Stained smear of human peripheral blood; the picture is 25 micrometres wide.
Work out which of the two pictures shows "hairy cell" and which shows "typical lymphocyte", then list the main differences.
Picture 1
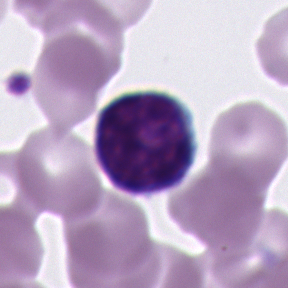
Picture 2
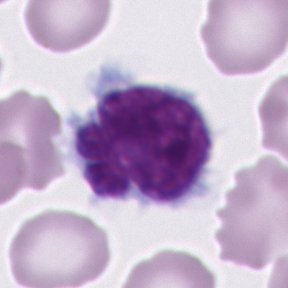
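In this pair, the typical lymphocyte occupies picture 1 and the hairy cell picture 2. Surface: the typical lymphocyte has a round, smooth outline with no projections, whereas fine, hair-like projections extend from the surface of the hairy cell. Size: the typical lymphocyte is about as large as the neighbouring red cells.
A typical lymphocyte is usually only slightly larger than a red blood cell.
Nucleus: in the hairy cell it has an irregular, lumpy outline with an indentation on its left side and measures about 12 by 10 micrometres, with no distinct nucleolus visible. Cytoplasm: in the typical lymphocyte it forms at most a very thin rim at the edge of the nucleus, and in the hairy cell a scant, pale blue rim. Chromatin: dense and dark purple in the typical lymphocyte. Granules: none are visible in either cell.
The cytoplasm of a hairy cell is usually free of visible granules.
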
